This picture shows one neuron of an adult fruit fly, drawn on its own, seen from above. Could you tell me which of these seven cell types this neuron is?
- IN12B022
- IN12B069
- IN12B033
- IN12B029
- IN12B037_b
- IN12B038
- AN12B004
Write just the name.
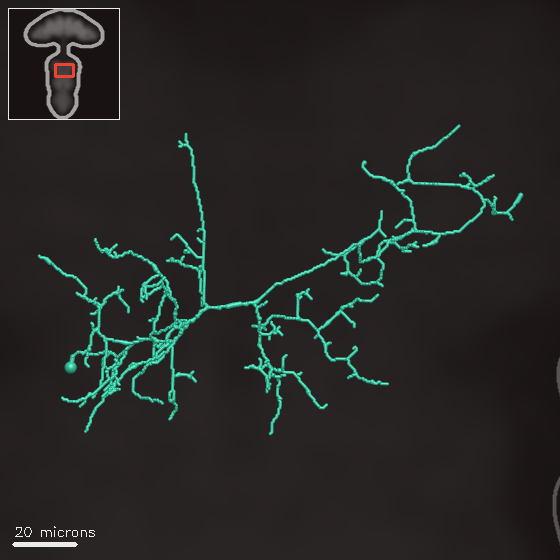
IN12B069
